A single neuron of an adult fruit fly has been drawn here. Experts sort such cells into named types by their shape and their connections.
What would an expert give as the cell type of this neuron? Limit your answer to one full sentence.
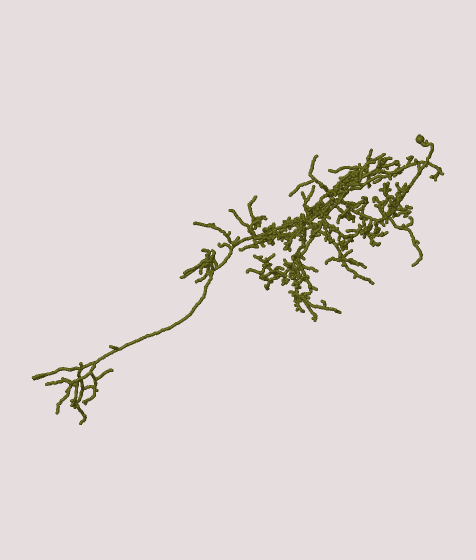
Belonging to the cell type IN07B012 is this neuron.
